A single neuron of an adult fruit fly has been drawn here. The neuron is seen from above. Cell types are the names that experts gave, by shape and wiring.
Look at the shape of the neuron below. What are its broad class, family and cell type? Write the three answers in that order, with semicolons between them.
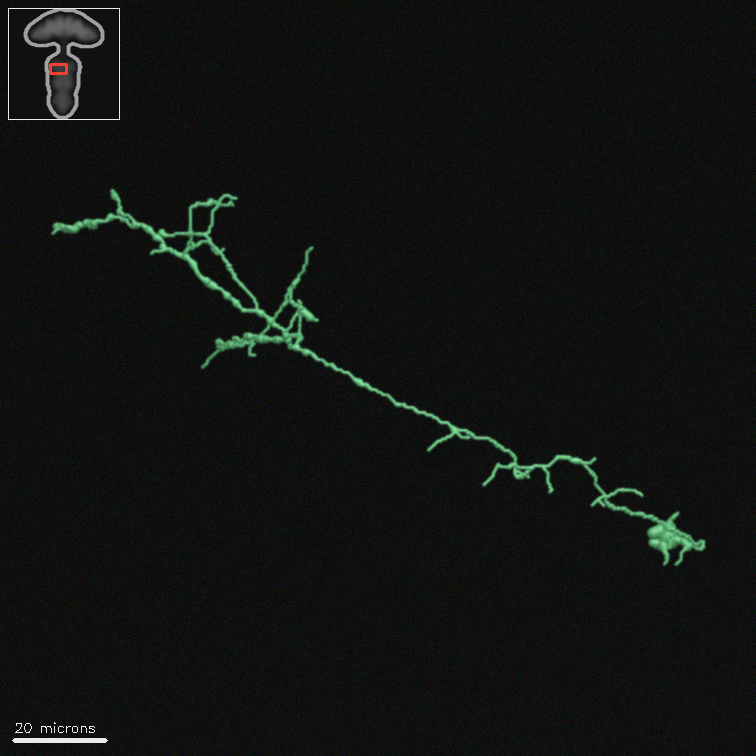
nerve-cord intrinsic neuron; hemilineage 12B; IN12B024_a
